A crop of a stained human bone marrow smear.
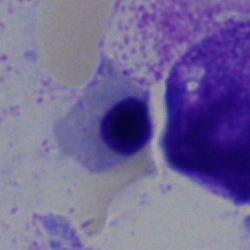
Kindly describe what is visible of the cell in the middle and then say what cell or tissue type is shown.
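Look first at the nucleus: it sits off-centre, toward the right edge of the cell, and its chromatin is dark and densely condensed throughout. Around it, the cytoplasm is abundant relative to the nucleus and pale greyish-blue. This cell is an erythroblast.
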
